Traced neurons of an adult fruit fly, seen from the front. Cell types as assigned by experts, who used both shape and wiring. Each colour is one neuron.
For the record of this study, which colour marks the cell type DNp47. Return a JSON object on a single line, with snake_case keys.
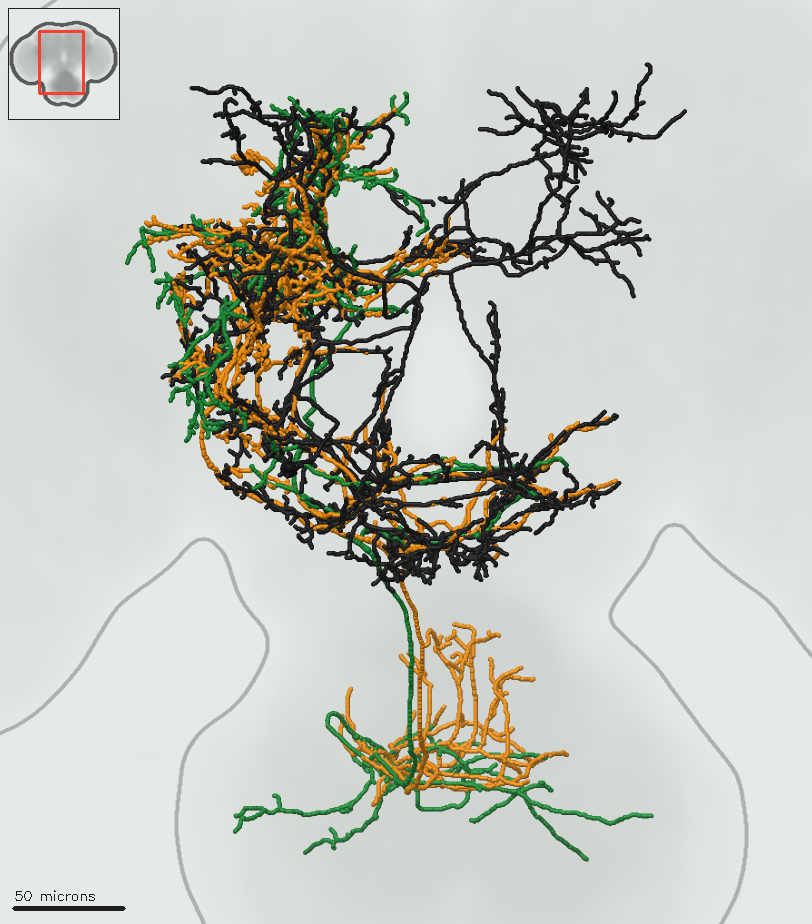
{"colour": "green"}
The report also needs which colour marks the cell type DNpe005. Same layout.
{"colour": "orange"}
